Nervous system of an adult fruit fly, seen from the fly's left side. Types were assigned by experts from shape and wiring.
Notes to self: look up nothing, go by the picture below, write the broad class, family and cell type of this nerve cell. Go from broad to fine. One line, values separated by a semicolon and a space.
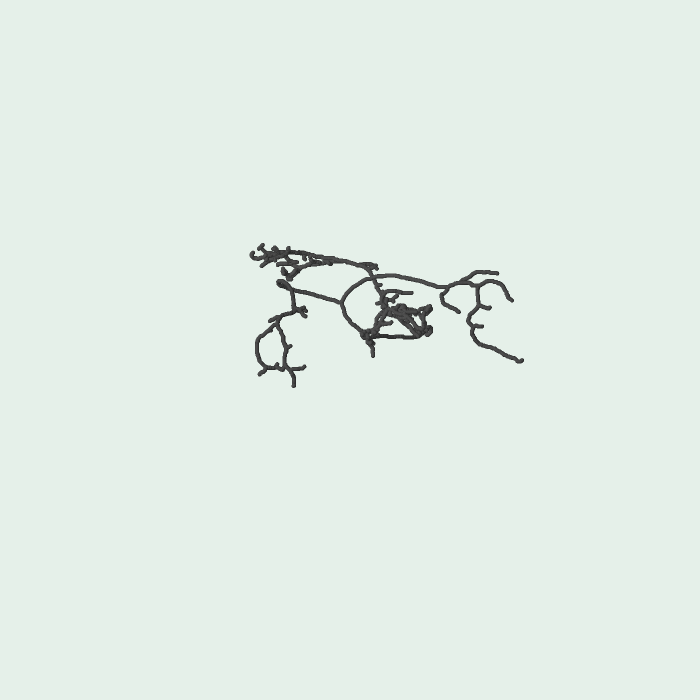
nerve-cord intrinsic neuron; hemilineage 18B; IN18B046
